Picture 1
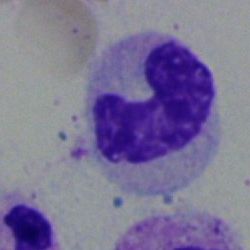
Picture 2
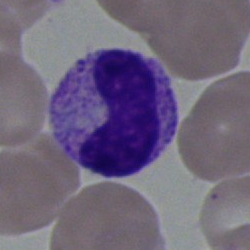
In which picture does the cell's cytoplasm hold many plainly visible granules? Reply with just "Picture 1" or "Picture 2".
Picture 2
